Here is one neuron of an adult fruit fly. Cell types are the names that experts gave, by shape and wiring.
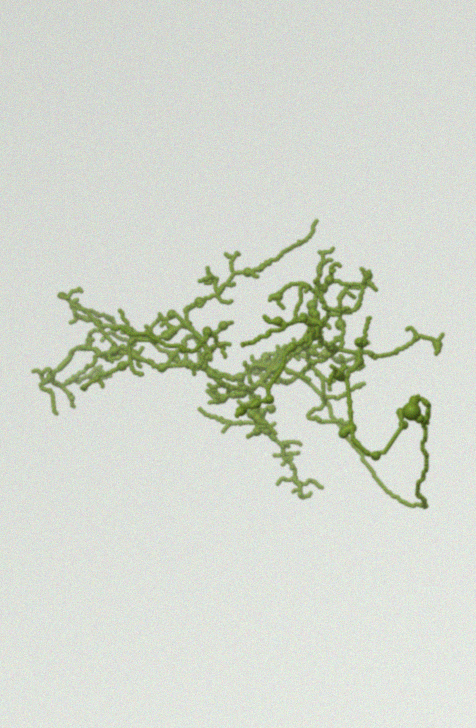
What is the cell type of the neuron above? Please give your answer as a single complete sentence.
This neuron is classified under the cell type IN21A047_b.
